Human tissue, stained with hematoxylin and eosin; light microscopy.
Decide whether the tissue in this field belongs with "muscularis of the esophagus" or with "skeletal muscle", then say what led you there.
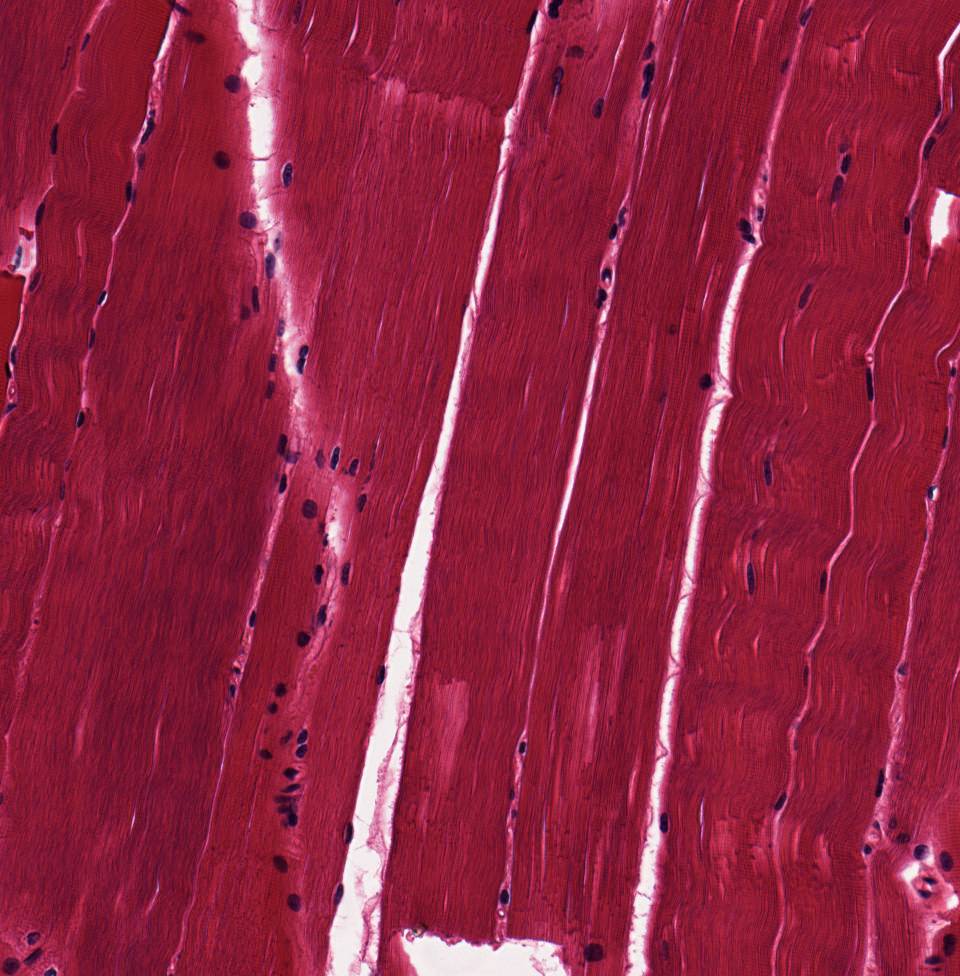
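This is skeletal muscle. Fine transverse cross-striations run across the width of the fibres.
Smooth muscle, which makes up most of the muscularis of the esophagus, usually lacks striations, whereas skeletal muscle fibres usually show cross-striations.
The fibre nuclei are elongated, dark purple and lie at the edges of the fibres.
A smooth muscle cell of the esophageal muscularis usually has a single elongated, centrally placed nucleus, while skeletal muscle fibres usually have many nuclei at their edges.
The fibre cytoplasm stains an intense deep red.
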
